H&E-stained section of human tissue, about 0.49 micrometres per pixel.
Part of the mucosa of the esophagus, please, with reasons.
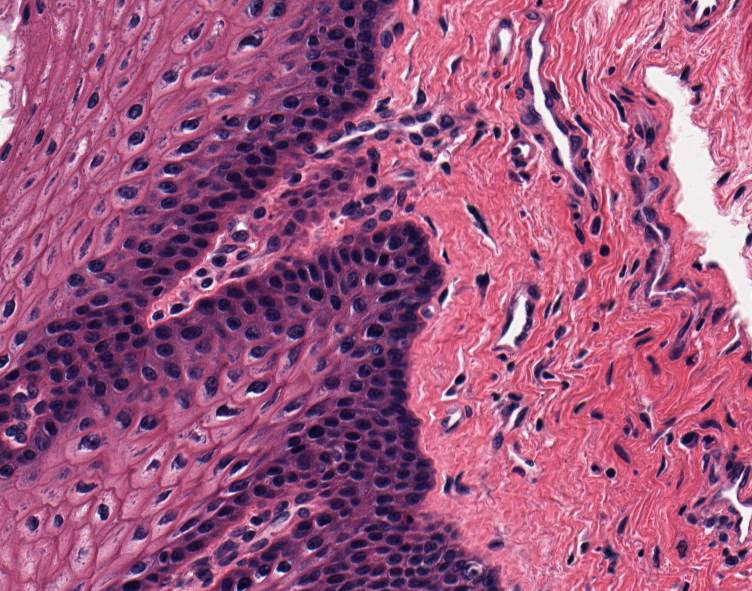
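This is stratified squamous nonkeratinized epithelium. First, crowded dark basal nuclei form a deep purple band along the stromal border. Second, toward the upper left the cells enlarge, with more pale pink cytoplasm. Third, the flattened cells there still hold nuclei.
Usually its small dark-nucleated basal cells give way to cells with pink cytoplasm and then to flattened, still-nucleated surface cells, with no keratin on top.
Last, a narrow stromal papilla indents the border in the upper middle.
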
